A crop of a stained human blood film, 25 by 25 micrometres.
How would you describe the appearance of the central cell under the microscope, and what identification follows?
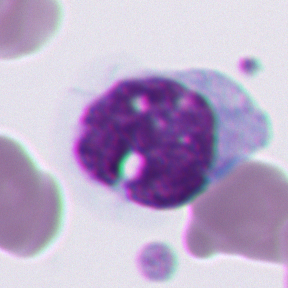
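The nucleus takes up most of this cell, and the cytoplasm lies mainly to the right. The chromatin is dense and dark purple, while the cytoplasm is a pale greyish-blue. Beside the lower-left notch of the nucleus there is a clear, round white spot. This is a monocyte.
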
